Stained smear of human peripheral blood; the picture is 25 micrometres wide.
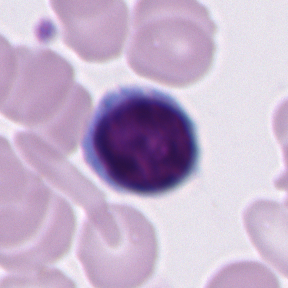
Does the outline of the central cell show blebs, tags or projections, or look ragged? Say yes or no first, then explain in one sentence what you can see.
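No. The cell outline has no surface projections.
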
